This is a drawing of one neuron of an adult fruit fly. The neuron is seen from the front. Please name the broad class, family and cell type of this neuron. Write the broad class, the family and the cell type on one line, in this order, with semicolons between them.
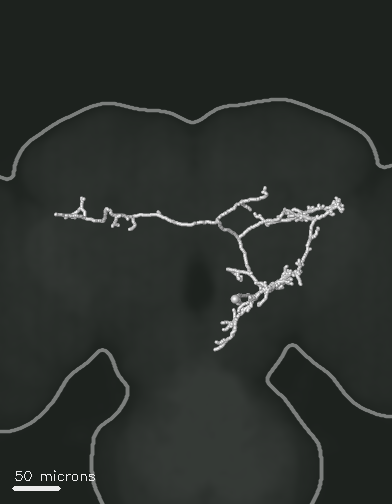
central-brain intrinsic neuron; hemilineage LALv1_ventral; SAD045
